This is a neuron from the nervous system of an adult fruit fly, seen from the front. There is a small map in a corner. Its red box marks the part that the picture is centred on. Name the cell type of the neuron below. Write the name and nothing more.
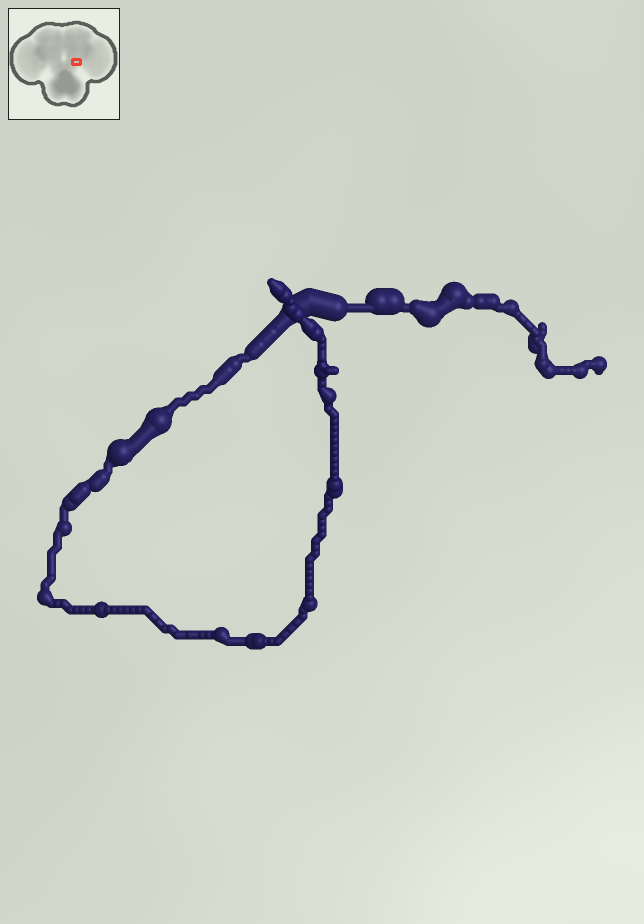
JO-CA1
